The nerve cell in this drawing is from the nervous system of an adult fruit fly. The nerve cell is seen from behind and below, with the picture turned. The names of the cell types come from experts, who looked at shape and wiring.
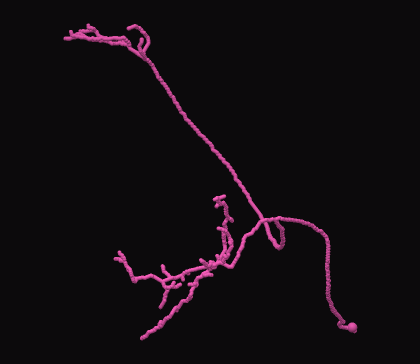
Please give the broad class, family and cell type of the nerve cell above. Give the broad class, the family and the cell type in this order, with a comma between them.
central-brain intrinsic neuron, hemilineage SLPa&l1_lateral, CB3754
